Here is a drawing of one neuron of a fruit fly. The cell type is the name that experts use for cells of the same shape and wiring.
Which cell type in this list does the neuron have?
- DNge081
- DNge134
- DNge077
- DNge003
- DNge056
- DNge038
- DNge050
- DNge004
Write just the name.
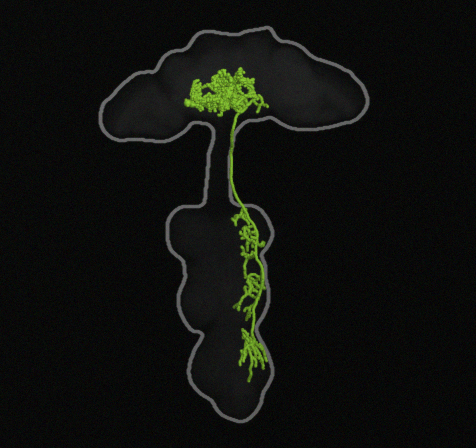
DNge050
